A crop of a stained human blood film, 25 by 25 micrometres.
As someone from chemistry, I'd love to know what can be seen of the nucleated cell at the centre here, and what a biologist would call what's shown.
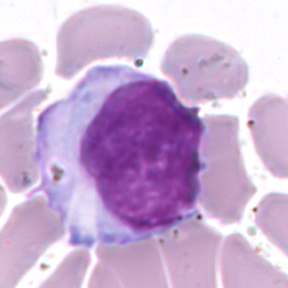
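In this cell the nucleus is placed off-centre, toward the right. Its chromatin is purple, mottled with paler streaks. The cytoplasm is abundant and spreads as a broad area mainly to the left, with no distinct granules. This is a plasma cell.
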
